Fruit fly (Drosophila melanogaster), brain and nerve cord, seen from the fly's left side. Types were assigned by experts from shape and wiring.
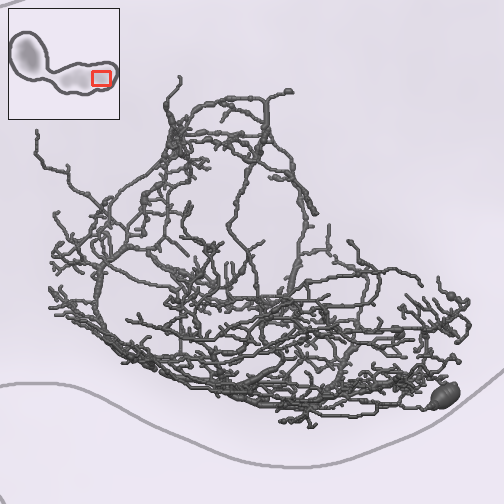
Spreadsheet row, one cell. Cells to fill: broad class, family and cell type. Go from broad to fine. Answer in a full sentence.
A nerve-cord intrinsic neuron of hemilineage 04B, type IN04B005.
